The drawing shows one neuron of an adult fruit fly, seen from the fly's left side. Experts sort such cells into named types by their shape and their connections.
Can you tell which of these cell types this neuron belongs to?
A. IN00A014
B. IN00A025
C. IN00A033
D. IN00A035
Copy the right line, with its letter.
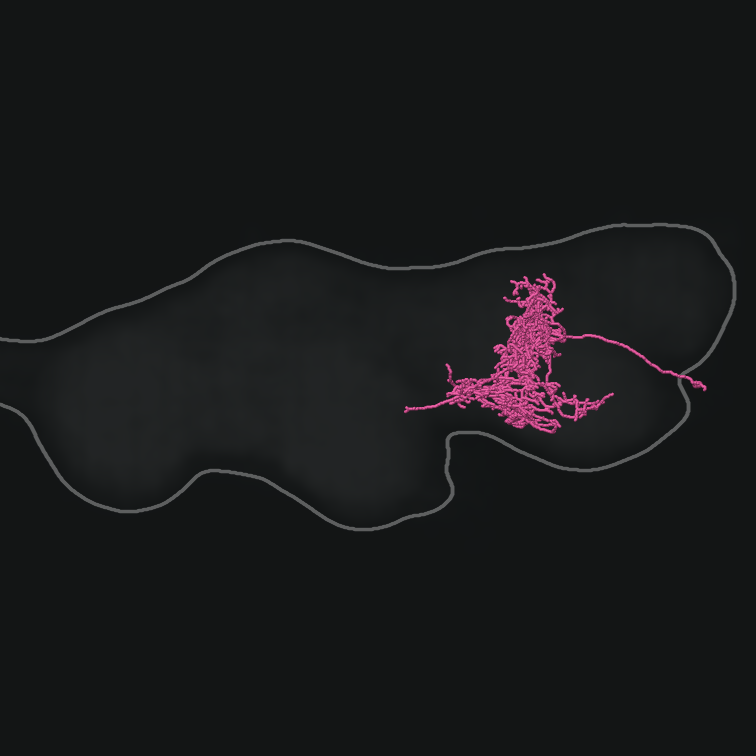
C. IN00A033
